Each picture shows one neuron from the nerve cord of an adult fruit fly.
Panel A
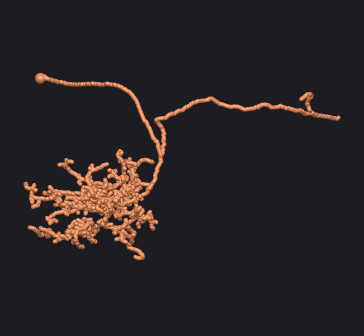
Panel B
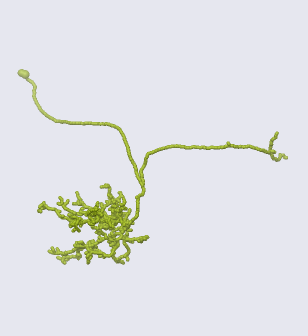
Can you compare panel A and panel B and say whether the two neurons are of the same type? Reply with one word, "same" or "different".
same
